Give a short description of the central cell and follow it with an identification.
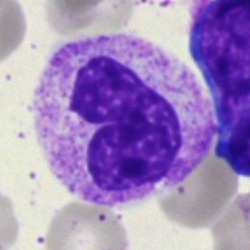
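Roughly round outline, smooth-edged, I'd say. On the left the nucleus is deeply indented, which gives it a kidney shape. There's plenty of cytoplasm, making a wide rim around it. Fine pink-purple granules seem to be scattered all through that cytoplasm. So: a band neutrophil.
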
